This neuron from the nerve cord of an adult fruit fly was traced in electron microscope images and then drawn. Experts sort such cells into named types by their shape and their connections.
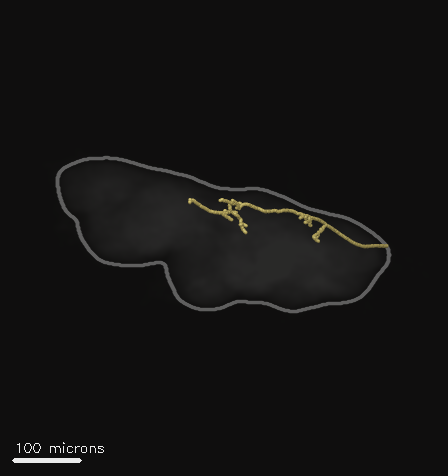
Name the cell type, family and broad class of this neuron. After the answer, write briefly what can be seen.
It is of cell type DNge014. Its family is hemilineage LB12. It is a descending neuron. The drawing shows no cell body. From left to right in the picture it spans about 300 microns.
